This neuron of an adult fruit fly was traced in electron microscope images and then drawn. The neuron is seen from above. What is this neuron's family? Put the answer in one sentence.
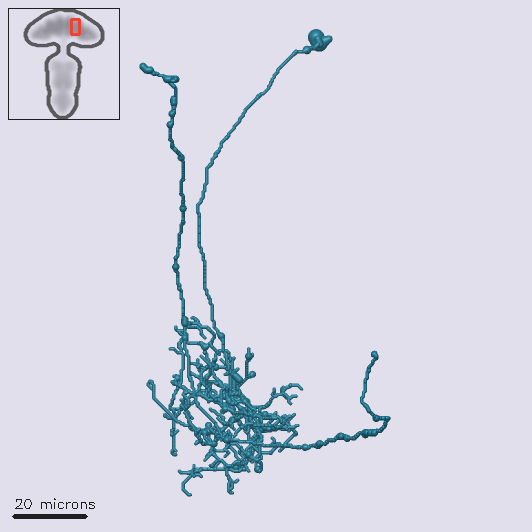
The family is hemilineage WEDa2.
